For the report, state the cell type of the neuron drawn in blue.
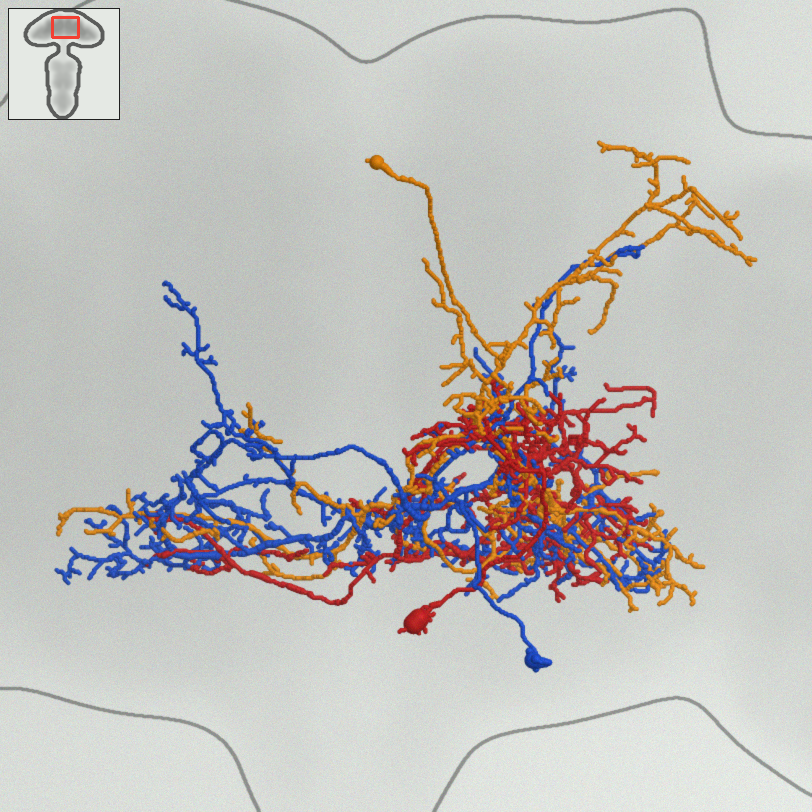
IB038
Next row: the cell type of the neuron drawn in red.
CL158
